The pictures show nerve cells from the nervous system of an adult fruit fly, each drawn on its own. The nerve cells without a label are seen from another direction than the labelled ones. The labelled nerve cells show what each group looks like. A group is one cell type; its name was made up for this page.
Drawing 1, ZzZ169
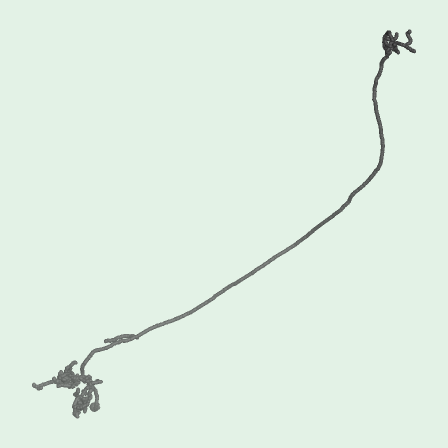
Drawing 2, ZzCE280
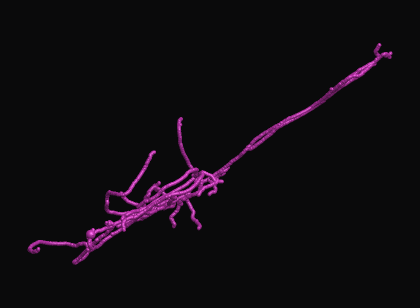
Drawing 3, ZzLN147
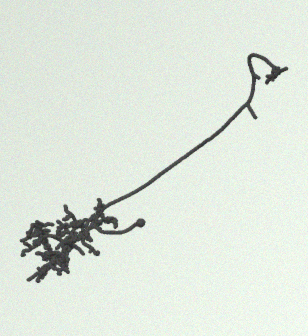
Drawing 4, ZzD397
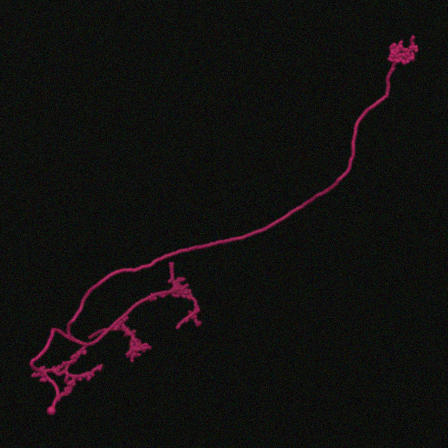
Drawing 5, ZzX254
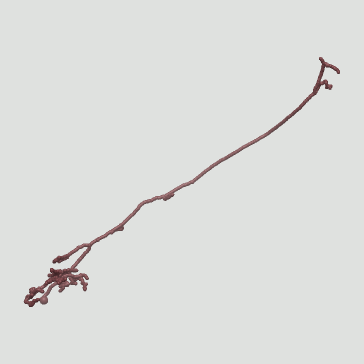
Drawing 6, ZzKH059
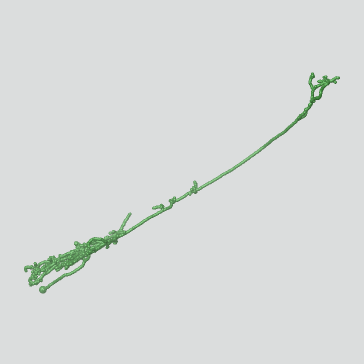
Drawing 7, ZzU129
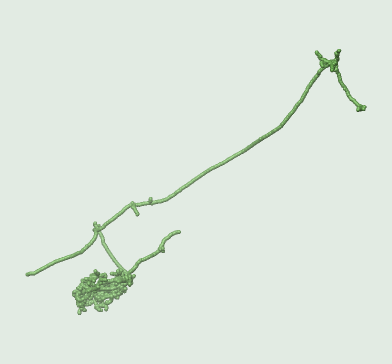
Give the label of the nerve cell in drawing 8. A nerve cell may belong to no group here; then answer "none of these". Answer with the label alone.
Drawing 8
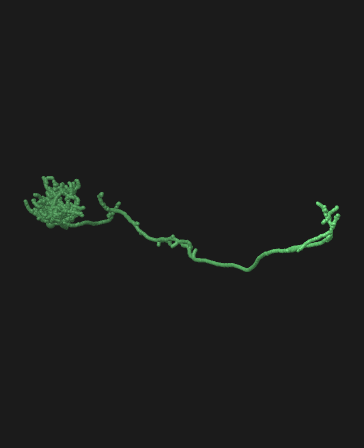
ZzU129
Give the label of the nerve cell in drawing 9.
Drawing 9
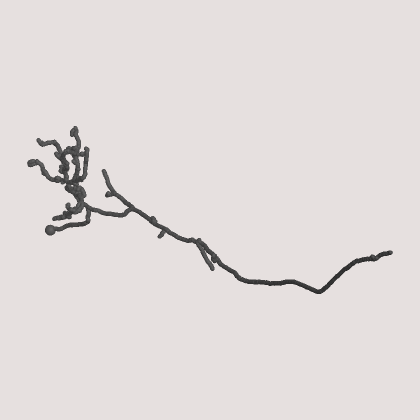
ZzX254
